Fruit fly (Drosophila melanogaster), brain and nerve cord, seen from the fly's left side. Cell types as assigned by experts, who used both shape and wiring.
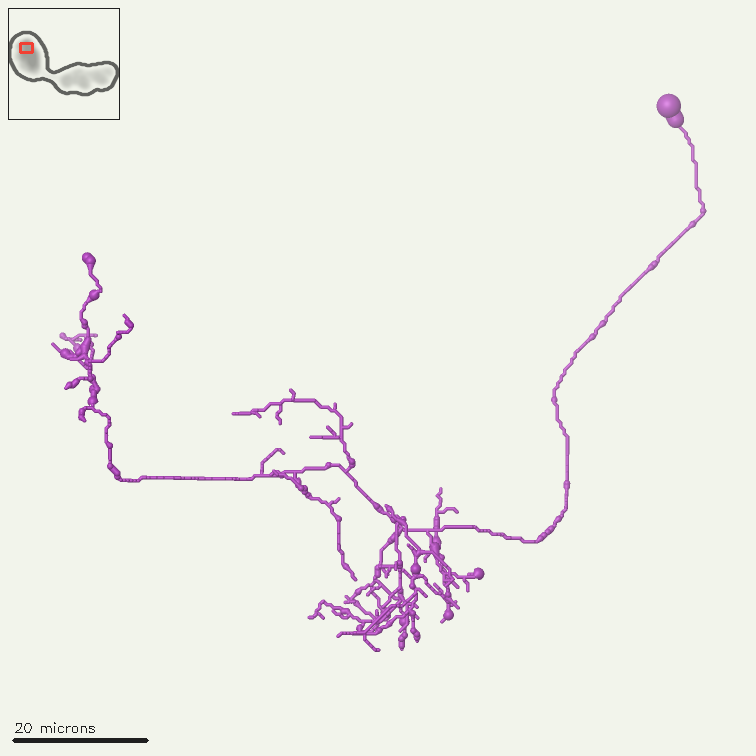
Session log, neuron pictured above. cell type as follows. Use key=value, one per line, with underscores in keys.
cell_type=FC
